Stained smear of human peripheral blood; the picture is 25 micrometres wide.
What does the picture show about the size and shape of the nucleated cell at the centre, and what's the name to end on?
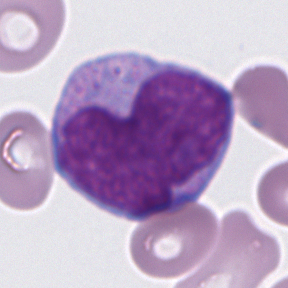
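The cell measures about 16 micrometres across and has a smooth outline without surface projections. Its nucleus fills about 70% of the cell's area and carries a deep notch in its upper edge, which gives it a folded, kidney-like outline. Most of the cytoplasm lies in the upper left, above that notch, and holds sparse, very fine pinkish-purple granules. The cell is an atypical promyelocyte.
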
